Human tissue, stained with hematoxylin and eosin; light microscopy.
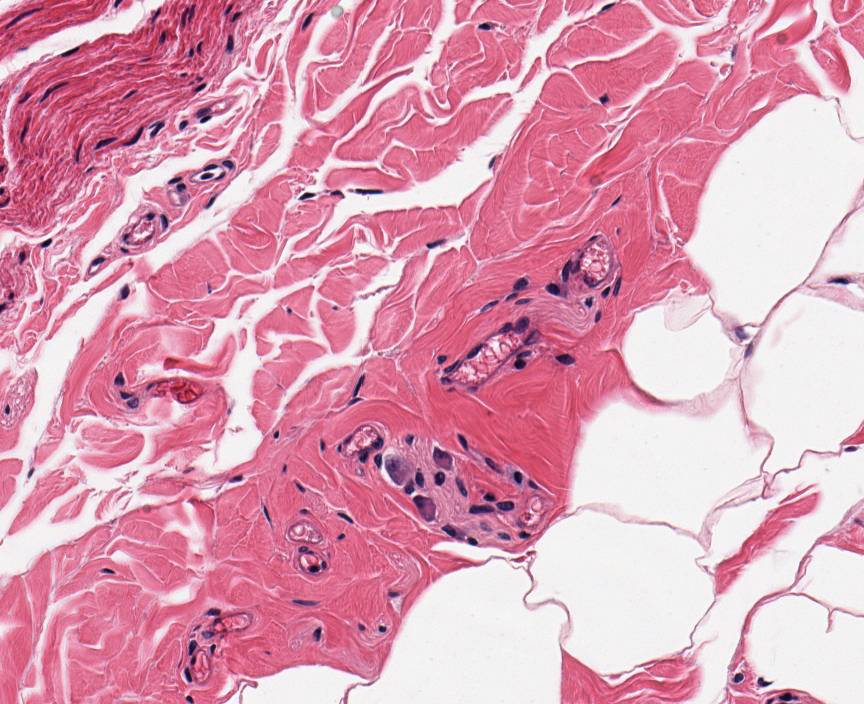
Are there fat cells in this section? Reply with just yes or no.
Yes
